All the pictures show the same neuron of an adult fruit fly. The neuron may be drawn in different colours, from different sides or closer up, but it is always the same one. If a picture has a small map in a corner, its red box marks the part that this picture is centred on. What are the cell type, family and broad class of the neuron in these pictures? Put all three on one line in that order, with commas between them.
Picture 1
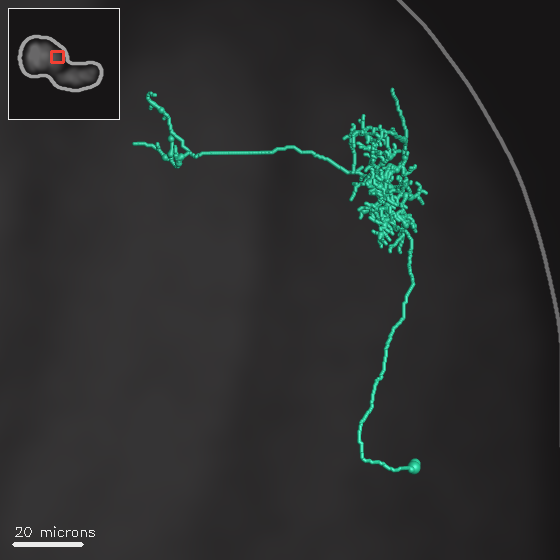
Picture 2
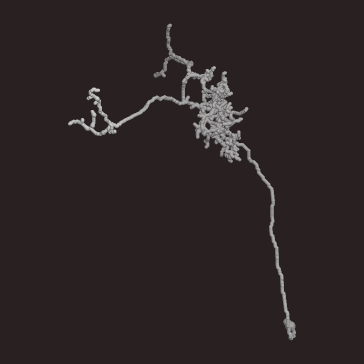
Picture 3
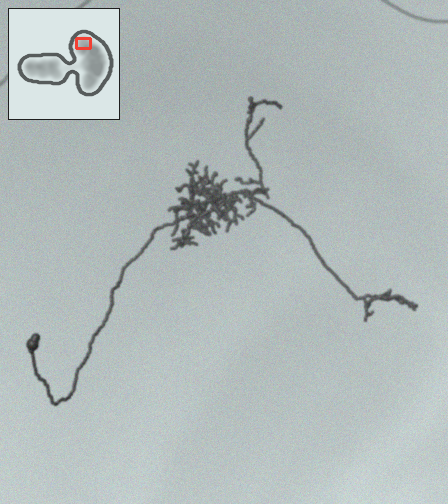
Tlp13, Tlp, optic-lobe intrinsic neuron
